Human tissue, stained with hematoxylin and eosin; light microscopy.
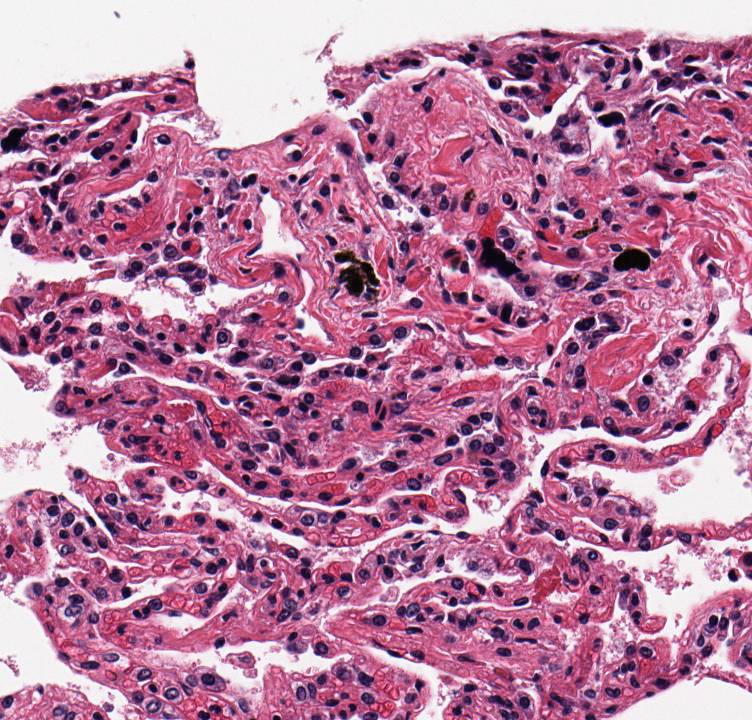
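Lung, haematoxylin and eosin stained section. Coarse black-brown pigment in clumps within the walls, upper centre and upper right. Dense pink collagen bundles thicken the walls, upper middle and upper right. Many capillaries packed with red blood cells in the walls, most obvious in the lower half. No fat cells seen.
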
